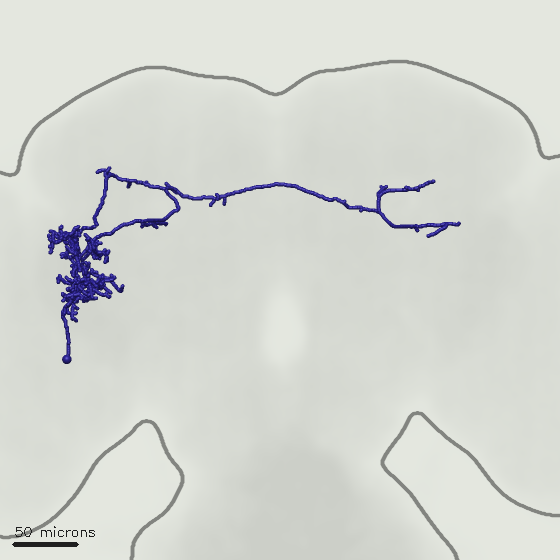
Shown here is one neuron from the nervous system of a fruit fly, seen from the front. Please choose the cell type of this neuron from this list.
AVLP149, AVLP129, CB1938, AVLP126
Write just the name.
AVLP129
